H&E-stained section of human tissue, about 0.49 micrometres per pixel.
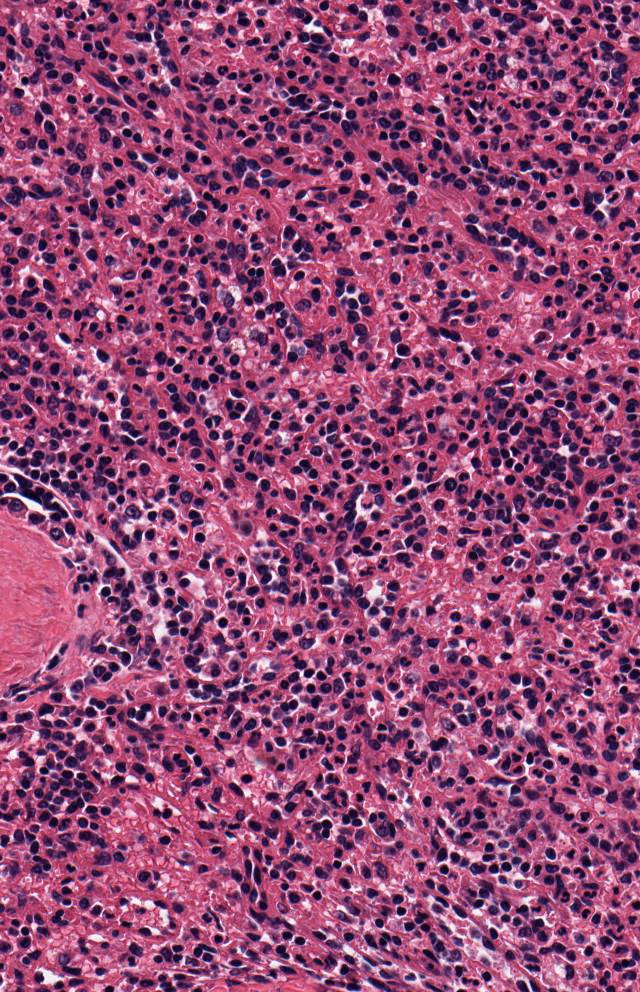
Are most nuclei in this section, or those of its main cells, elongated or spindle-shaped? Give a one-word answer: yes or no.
No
